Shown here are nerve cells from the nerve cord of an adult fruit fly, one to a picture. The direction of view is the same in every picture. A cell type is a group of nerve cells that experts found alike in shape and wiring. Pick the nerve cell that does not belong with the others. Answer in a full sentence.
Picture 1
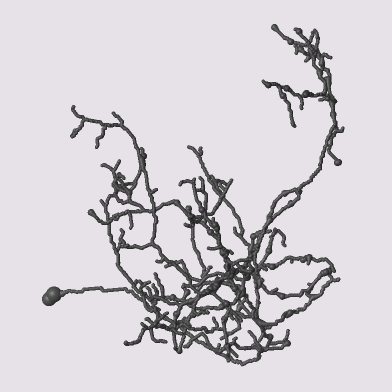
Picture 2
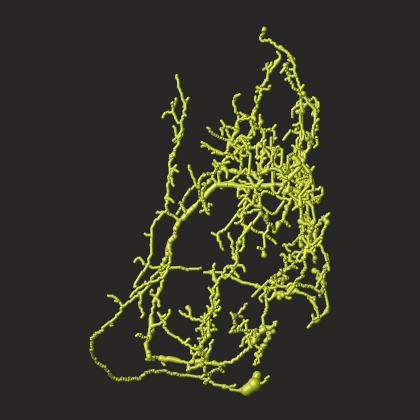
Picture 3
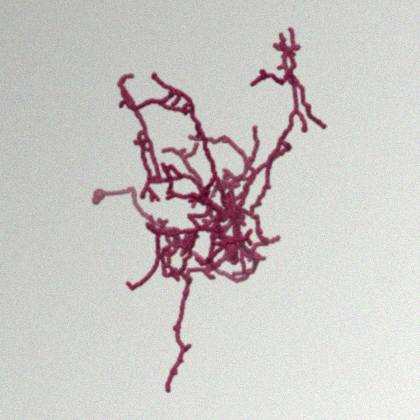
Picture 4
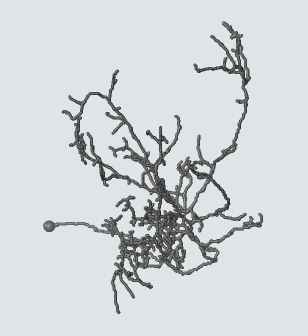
Picture 2 shows a nerve cell of another cell type.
